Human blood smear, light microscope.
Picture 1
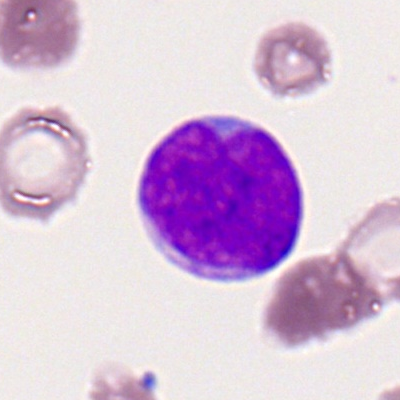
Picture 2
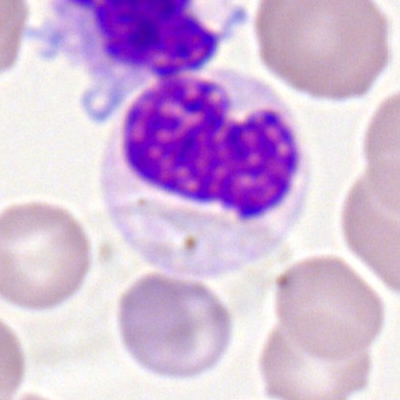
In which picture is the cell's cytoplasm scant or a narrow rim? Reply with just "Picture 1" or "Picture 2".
Picture 1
